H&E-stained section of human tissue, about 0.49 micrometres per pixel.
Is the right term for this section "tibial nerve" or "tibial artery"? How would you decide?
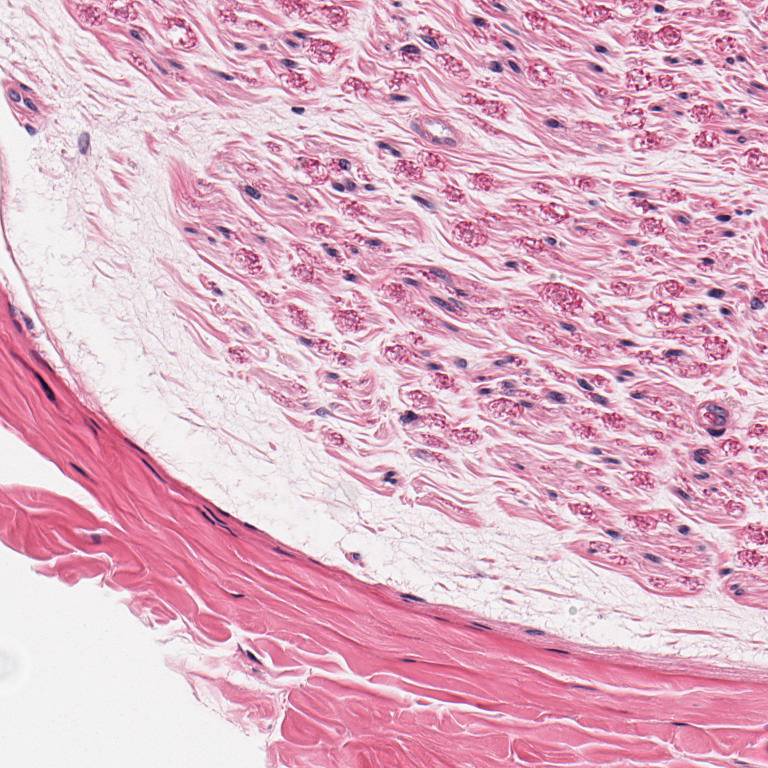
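This is tibial nerve.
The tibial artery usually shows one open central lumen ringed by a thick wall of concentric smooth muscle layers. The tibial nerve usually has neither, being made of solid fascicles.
A curved boundary sweeps from upper left to lower right. Above and to the right, wavy, undulating fibres carry scattered dark nuclei, mostly elongated or spindle-shaped. Below and to the left, a dense, bright pink collagen band holds sparse thin, flattened dark nuclei parallel to its length.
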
